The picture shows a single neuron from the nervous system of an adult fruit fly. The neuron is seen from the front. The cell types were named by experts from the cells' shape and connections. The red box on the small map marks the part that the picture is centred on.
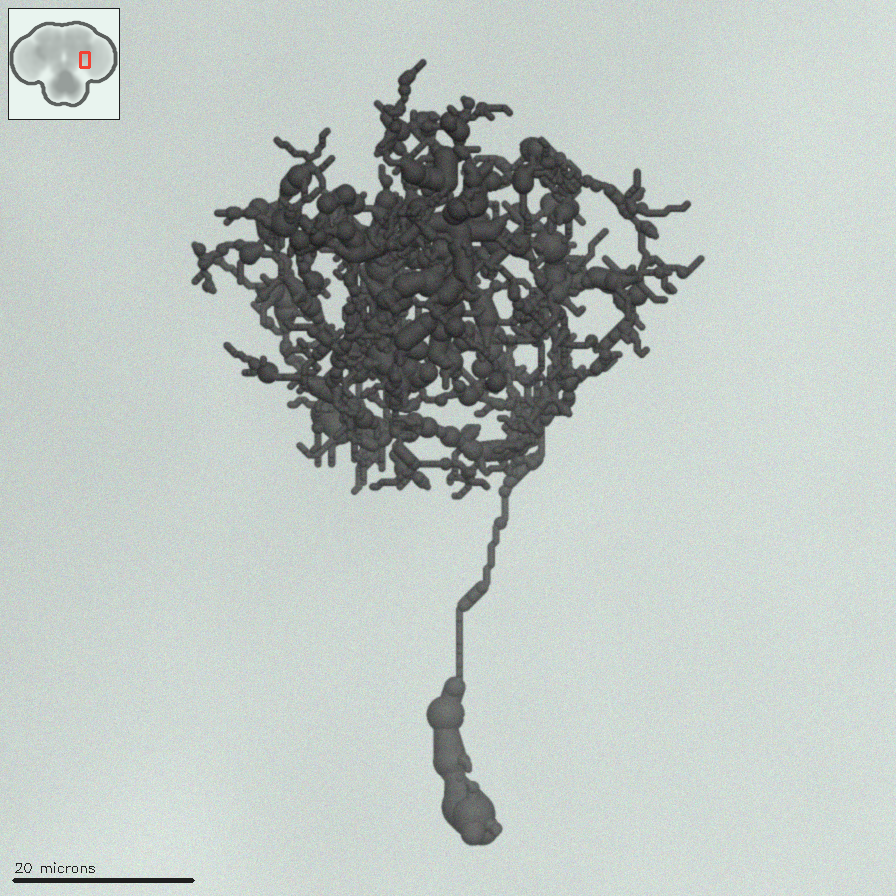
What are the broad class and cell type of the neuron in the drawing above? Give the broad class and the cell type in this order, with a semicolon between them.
central-brain intrinsic neuron; AVLP352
